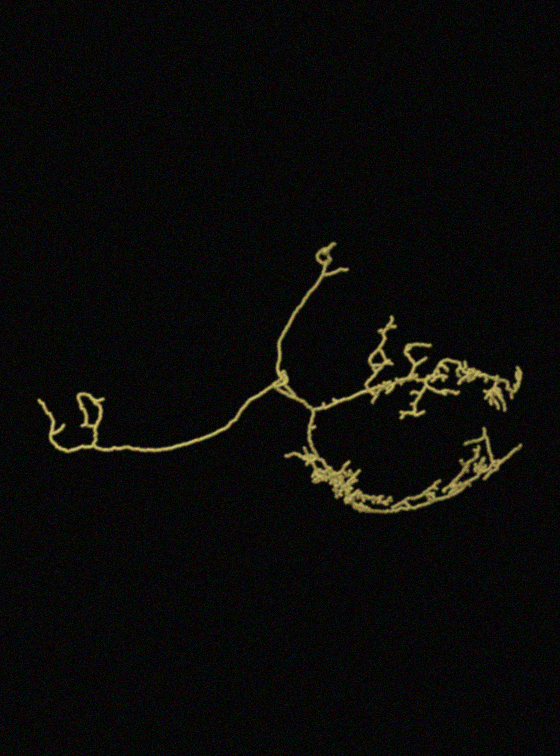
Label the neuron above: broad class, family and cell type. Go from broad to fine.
nerve-cord intrinsic neuron; hemilineage 23B; IN23B053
